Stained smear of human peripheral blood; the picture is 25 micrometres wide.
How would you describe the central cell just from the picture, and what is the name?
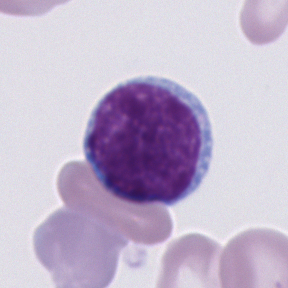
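You'll notice the cytoplasm is just a thin rim around the nucleus, and the chromatin is dense and dark purple. There aren't any granules in that cytoplasm, and the surface has no projections at all. That's a typical lymphocyte.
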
